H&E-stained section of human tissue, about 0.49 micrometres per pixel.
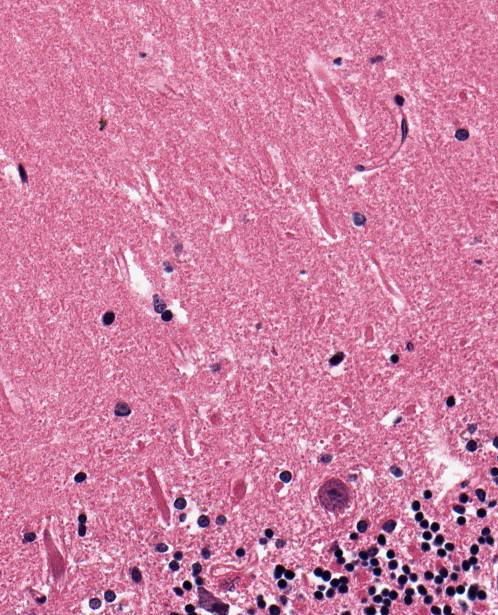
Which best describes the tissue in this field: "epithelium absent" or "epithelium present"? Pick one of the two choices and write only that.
Epithelium absent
